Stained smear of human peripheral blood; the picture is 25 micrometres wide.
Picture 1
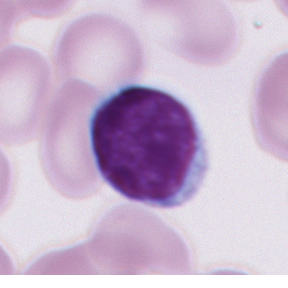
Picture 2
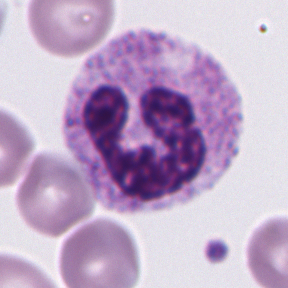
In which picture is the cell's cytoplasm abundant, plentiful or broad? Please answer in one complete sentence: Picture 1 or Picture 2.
It is the cell in picture 2 that has plenty of cytoplasm.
